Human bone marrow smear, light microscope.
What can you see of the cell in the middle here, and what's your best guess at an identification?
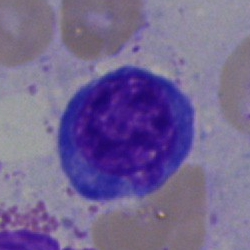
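The nucleus is positioned off-centre toward the upper right, leaving the widest band of cytoplasm at the lower left. Its chromatin is coarse and clumped, with small paler gaps between the clumps. The cytoplasm contains no visible granules and no vacuoles. The cell is an erythroblast.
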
